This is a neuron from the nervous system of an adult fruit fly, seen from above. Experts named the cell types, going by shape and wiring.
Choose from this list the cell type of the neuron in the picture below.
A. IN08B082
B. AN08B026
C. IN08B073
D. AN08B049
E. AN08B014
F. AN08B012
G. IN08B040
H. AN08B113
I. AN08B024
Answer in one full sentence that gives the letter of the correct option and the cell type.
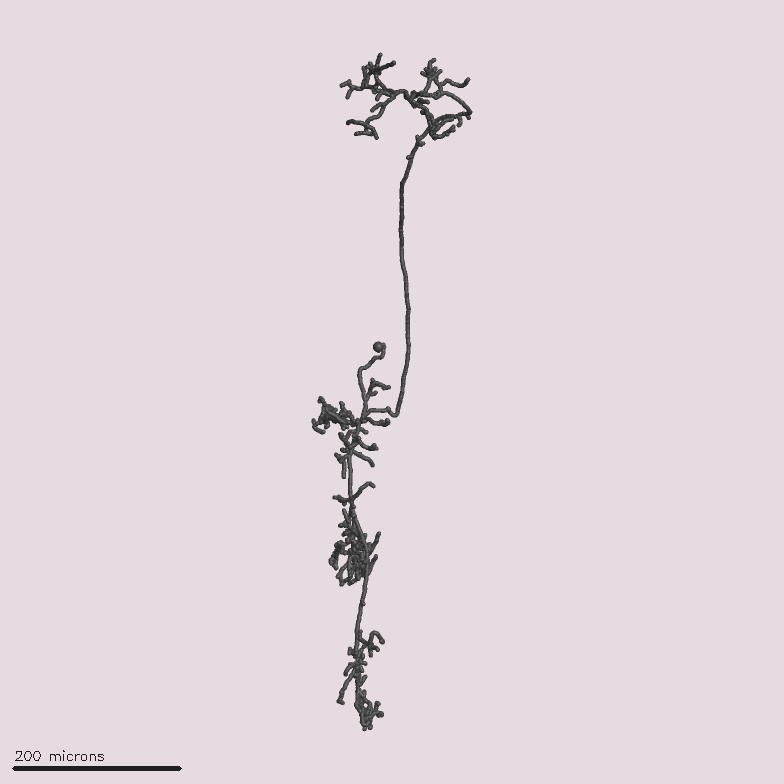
The cell type named AN08B014, option E, describes the neuron.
